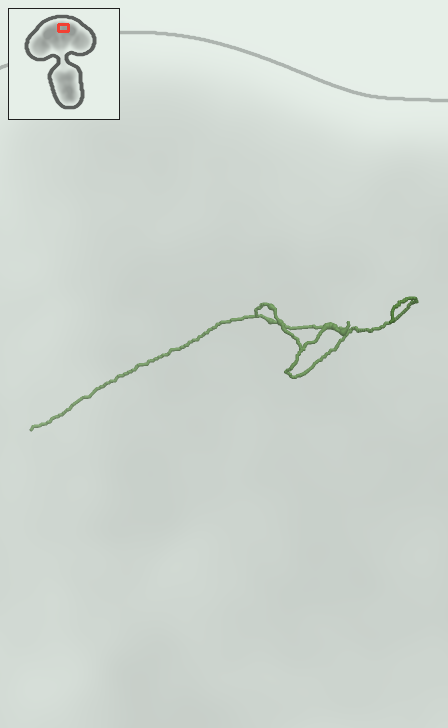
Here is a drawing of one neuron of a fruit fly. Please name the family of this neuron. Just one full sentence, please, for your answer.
Of family class olfactory is the neuron in these images.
